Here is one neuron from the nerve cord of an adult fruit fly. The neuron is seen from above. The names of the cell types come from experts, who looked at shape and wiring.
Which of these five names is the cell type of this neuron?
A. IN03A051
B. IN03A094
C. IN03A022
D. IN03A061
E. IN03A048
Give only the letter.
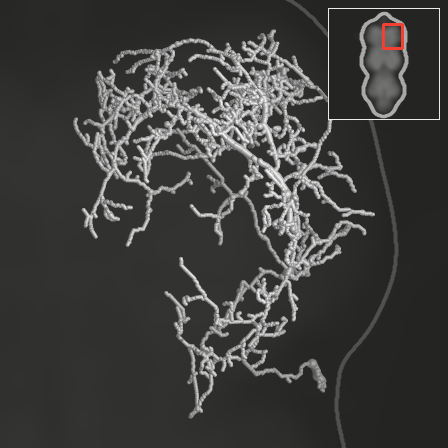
C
